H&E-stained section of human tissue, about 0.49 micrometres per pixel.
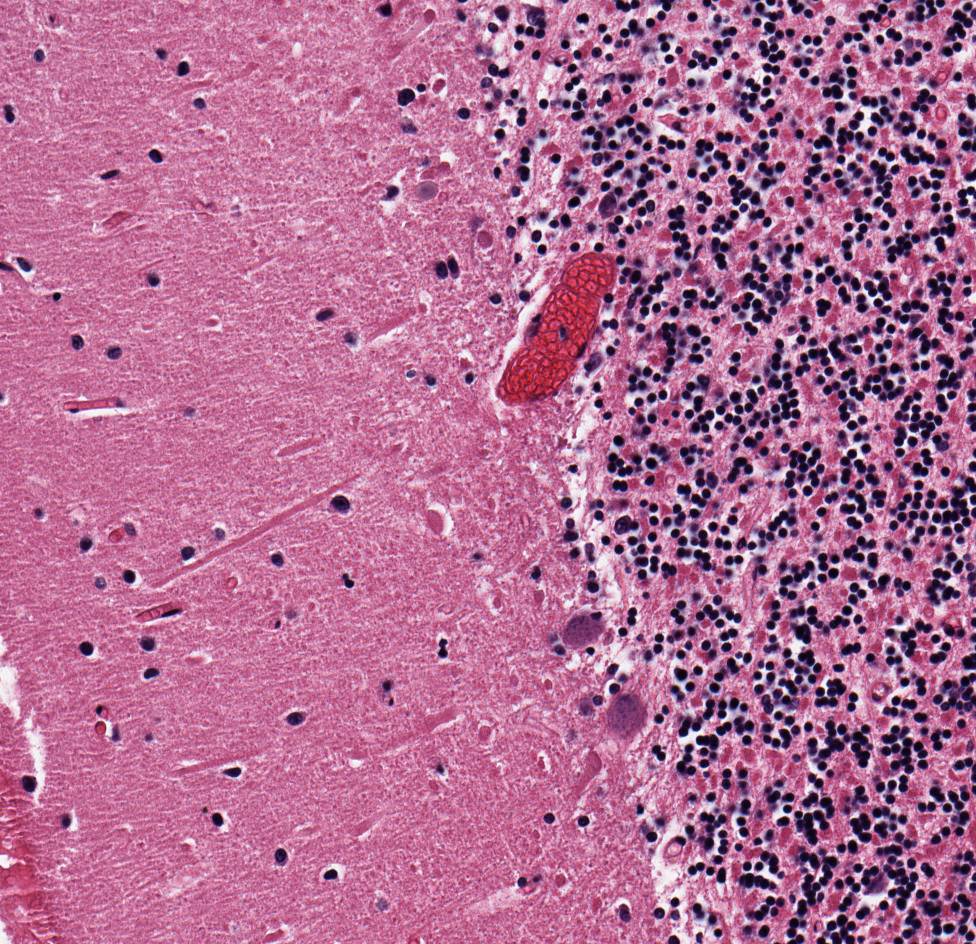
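Cerebellum. First, two layers: pale pink with few nuclei on the left, crowded with dark nuclei on the right. Right layer: packed small, round, darkly stained nuclei with very little visible cytoplasm. Left layer: finely granular, fibrillary pink neuropil with scattered small nuclei. Last, two large rounded cell bodies with purplish cytoplasm at the lower-middle boundary.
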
